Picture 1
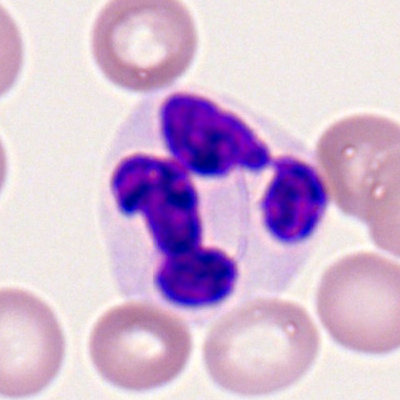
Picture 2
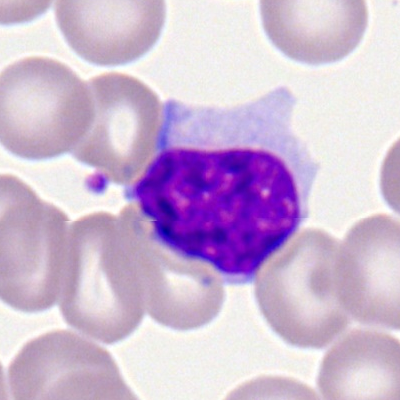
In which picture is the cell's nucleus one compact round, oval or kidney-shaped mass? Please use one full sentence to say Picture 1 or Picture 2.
One compact round, oval or kidney-shaped mass makes up the nucleus of the cell in Picture 2.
